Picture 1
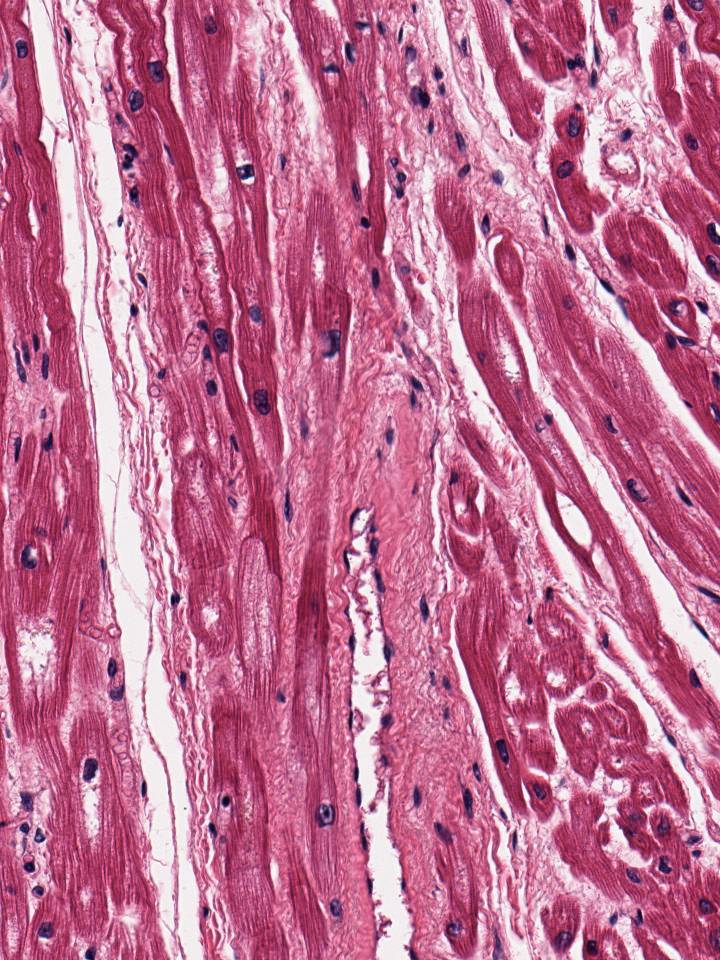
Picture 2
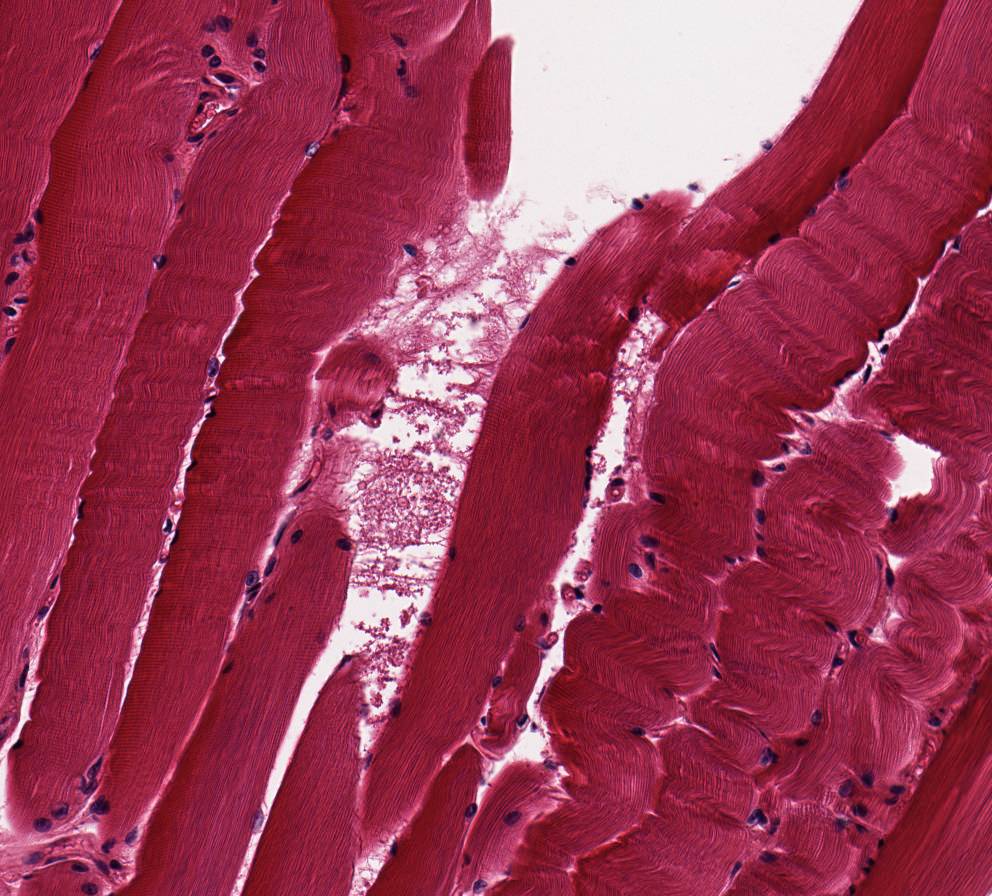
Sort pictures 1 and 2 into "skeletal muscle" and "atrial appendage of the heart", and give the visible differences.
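Of the two pictures, skeletal muscle is picture 2, while picture 1 is the atrial appendage of the heart. In picture 1, fibres run roughly top to bottom at left and middle but are cut across as rounded profiles at lower right, and some branch and join neighbouring fibres. Some central nuclei sit in a pale, clear zone of cytoplasm at their poles. In picture 2, small dark nuclei lie at the fibre edges rather than the centres, the cytoplasm is deep red-pink throughout, and fibres in the right half are thrown into wavy folds.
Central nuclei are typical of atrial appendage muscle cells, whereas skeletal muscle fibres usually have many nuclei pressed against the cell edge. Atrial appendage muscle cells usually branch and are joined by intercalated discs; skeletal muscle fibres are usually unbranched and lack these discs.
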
